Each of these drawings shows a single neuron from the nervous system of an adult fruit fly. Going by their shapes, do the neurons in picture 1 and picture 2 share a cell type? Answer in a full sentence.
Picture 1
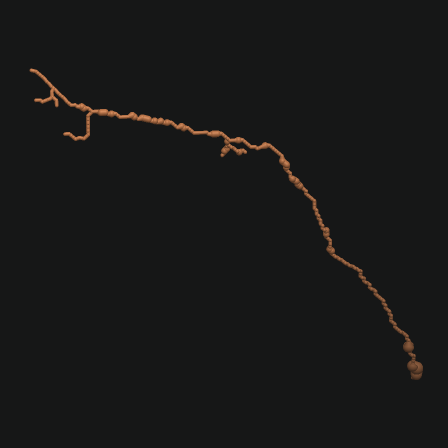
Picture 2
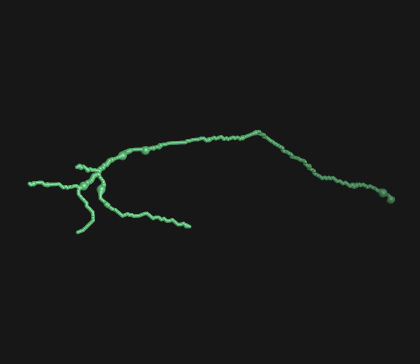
They are of the same cell type.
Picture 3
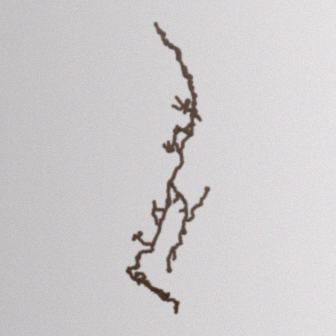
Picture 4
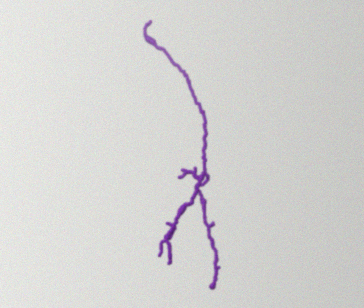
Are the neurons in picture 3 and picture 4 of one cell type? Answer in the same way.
They are of different cell types.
